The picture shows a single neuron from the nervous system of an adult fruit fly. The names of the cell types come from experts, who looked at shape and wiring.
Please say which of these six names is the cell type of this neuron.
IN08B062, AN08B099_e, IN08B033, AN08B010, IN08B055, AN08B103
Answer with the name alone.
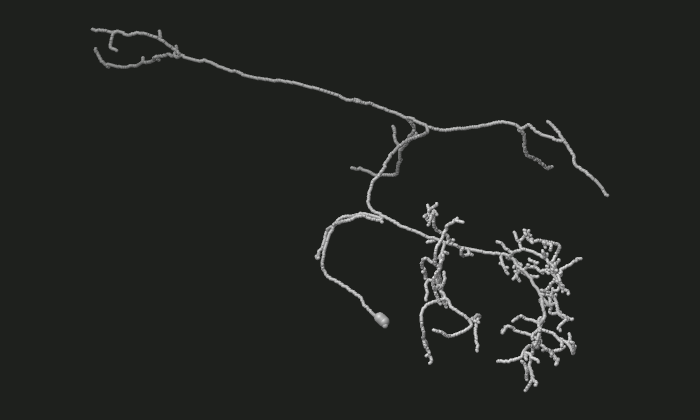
IN08B033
